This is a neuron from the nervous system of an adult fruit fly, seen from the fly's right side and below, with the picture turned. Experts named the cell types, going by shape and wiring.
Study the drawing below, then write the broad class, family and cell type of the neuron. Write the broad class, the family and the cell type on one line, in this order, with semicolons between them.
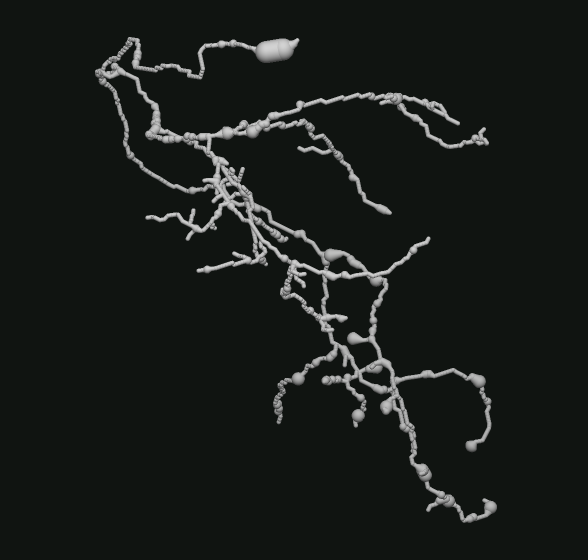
central-brain intrinsic neuron; hemilineage LHp3; LHPV5h4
